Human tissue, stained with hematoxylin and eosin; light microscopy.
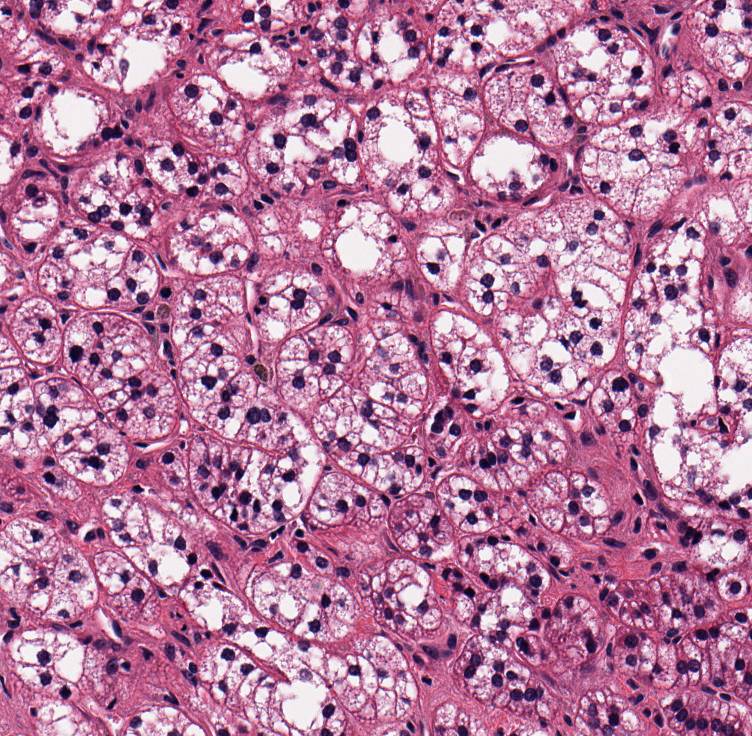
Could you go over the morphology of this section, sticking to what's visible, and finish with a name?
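Cells in rounded nests, separated by thin stromal strands. Cytoplasm abundant, pale, finely vacuolated, foamy. Nuclei small, round, dark. Strands: thin pink fibres with elongated spindle-shaped nuclei. This section: adrenal gland.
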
